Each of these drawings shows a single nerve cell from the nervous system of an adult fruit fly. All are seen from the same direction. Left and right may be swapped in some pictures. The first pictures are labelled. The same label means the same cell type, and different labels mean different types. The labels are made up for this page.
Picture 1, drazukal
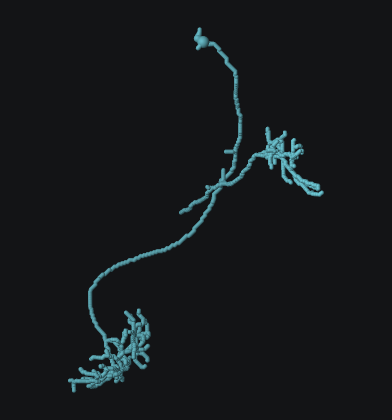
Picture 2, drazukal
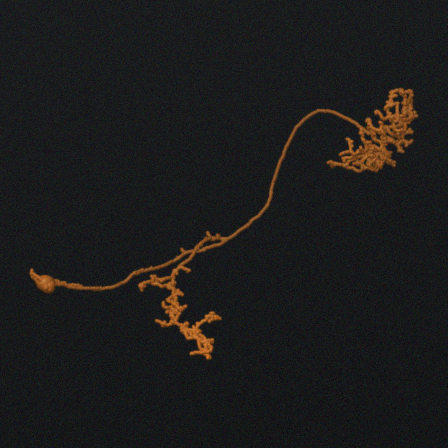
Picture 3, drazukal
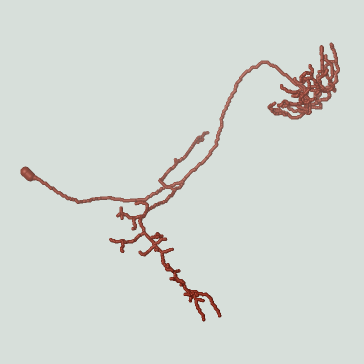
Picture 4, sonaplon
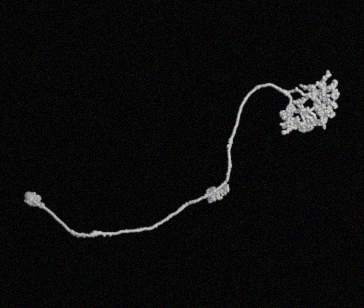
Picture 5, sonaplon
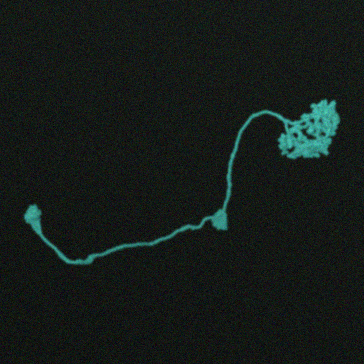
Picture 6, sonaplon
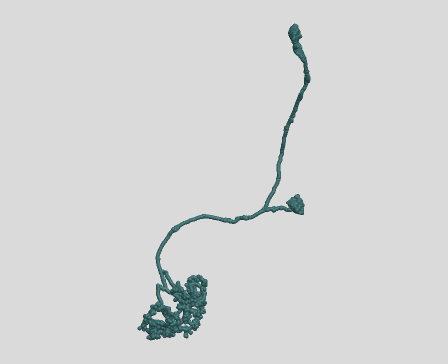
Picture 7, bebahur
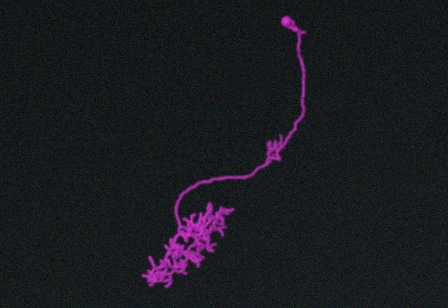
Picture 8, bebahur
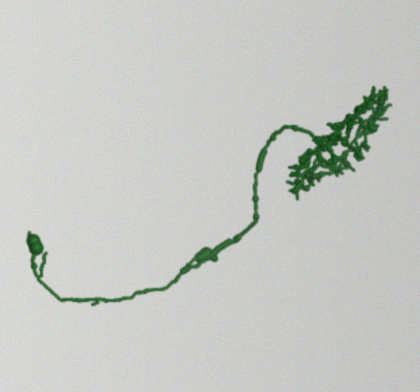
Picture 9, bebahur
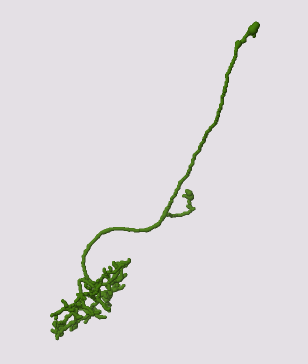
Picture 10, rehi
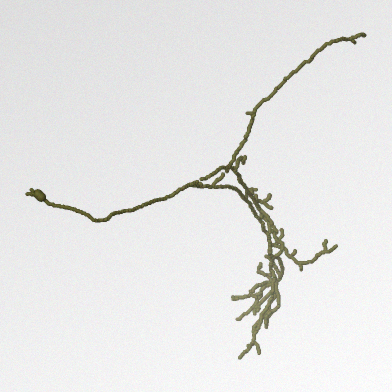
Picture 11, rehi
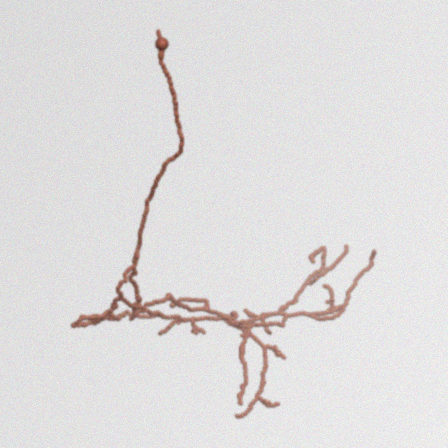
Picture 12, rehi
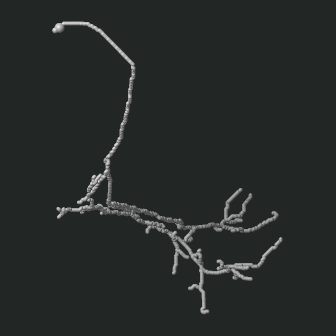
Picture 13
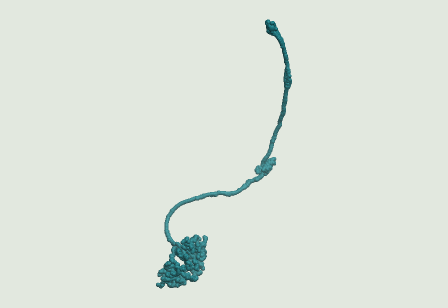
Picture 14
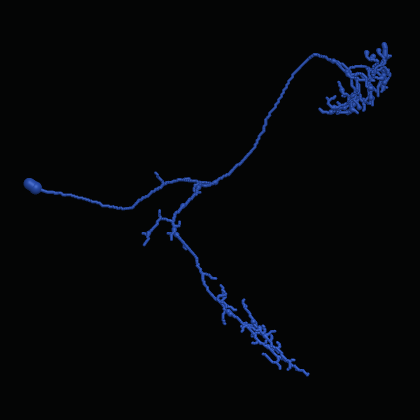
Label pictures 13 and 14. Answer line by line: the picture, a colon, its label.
13: sonaplon
14: drazukal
